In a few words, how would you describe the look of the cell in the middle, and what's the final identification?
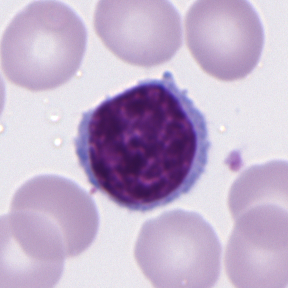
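Small rounded knob projecting from the top edge of the cell. Chromatin dark purple, coarsely clumped; no nucleolus seen in the nucleus. No vacuoles in the cytoplasm. Cell in the middle: typical lymphocyte.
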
